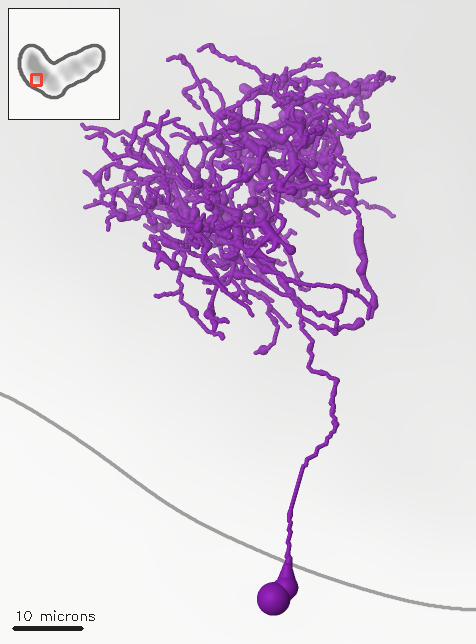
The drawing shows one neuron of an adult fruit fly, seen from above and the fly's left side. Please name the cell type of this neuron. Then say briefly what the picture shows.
The cell type is PRW053. This is a central-brain intrinsic neuron. The cell body can be seen at the bottom of the picture. By the scale bar it is about 80 microns tall in this view. The picture shows dozens of branch ends.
